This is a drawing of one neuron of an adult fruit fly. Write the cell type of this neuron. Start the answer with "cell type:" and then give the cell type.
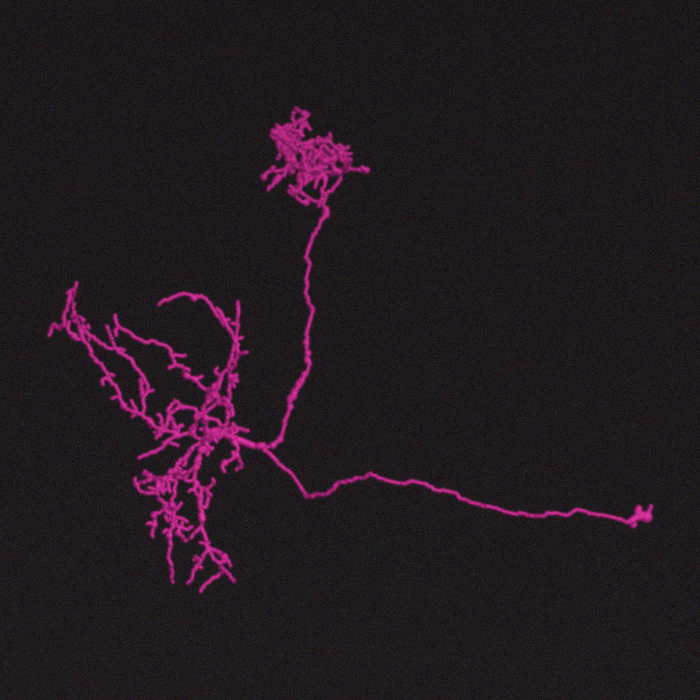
cell type: LAL175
